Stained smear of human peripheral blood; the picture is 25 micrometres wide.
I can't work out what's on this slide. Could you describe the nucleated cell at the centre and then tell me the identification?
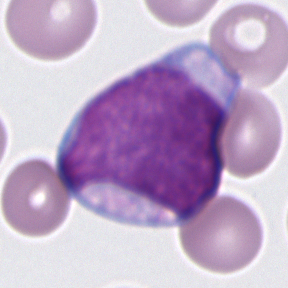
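Looking at the cytoplasm first: there isn't much of it, mostly pale crescents at the bottom and upper right. It's pale blue, and I can't make out distinct granules or any vacuoles. So this central nucleated cell is an atypical promyelocyte.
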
